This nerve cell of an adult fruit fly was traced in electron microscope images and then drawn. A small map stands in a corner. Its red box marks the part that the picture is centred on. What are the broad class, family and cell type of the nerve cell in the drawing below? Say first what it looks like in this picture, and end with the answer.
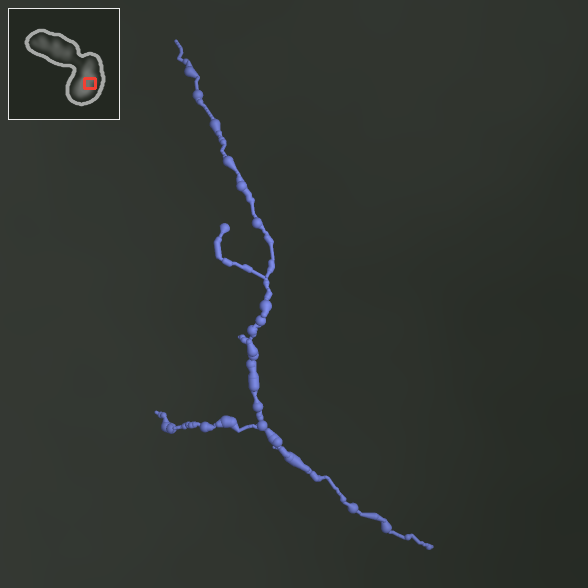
The drawing shows no cell body. It has a dozen or fewer branch ends. It is a sensory neuron entering the brain. The name of its family is class mechanosensory. It is of cell type JO-A2.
